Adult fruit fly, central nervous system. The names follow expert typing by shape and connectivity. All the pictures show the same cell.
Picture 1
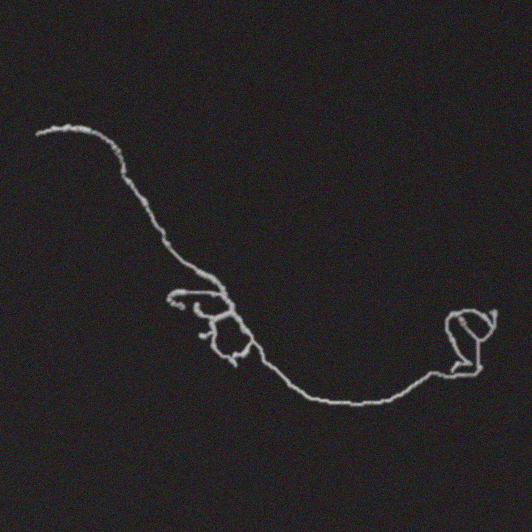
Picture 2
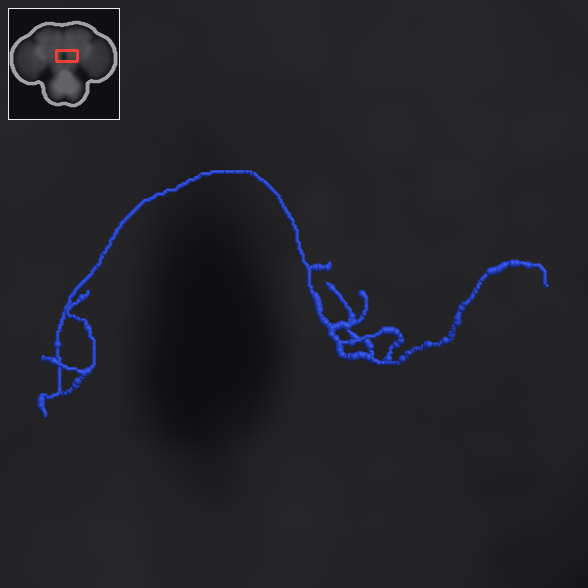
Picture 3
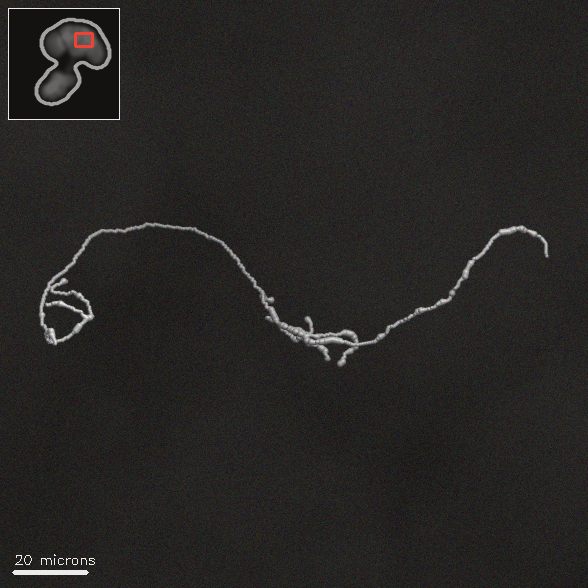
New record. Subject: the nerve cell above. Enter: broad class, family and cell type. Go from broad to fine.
sensory neuron entering the brain; class olfactory; ORN_VM6v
